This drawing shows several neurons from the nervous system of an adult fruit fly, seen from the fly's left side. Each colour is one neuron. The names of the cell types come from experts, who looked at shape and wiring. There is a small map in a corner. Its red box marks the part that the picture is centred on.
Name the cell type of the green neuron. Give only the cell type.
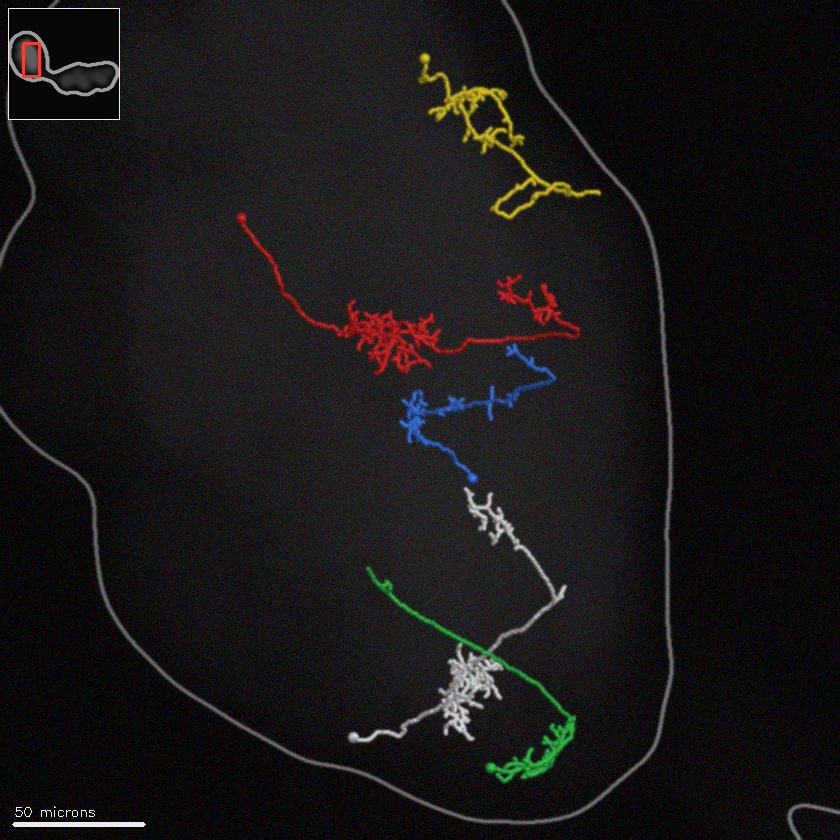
Tm5c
